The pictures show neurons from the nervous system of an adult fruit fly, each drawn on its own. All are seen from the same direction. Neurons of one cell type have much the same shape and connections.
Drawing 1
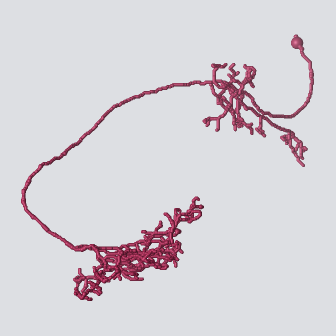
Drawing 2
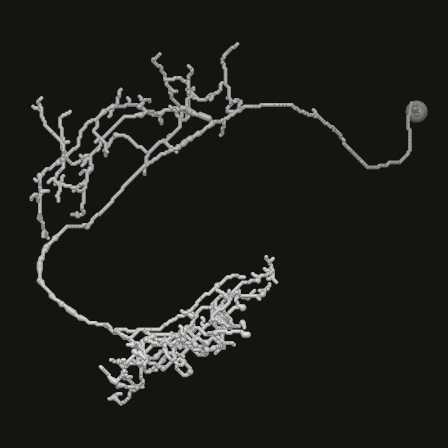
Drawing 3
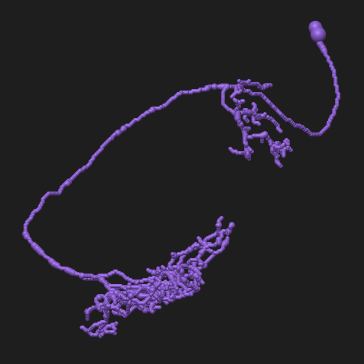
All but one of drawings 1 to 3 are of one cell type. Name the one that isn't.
2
